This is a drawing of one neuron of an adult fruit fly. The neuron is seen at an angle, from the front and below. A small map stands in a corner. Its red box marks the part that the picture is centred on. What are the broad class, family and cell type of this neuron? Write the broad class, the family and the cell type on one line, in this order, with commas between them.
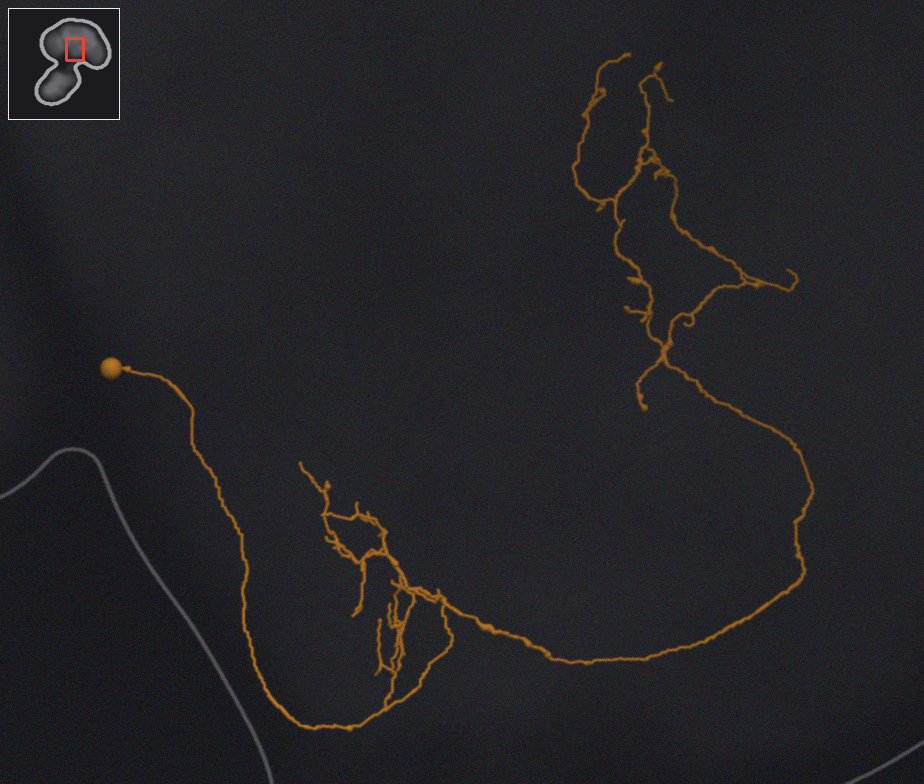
central-brain intrinsic neuron, hemilineage LB19, GNG310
